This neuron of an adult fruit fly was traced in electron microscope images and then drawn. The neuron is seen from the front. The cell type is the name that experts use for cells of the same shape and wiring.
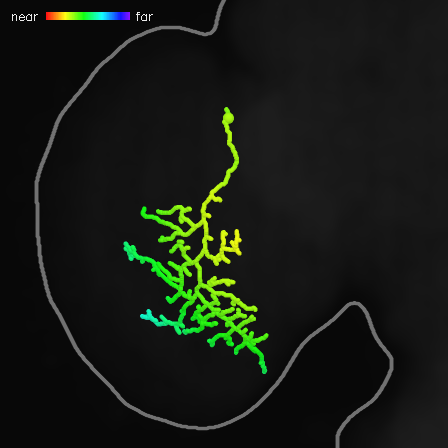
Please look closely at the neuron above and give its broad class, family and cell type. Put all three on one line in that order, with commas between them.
optic-lobe intrinsic neuron, Cm, Cm12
